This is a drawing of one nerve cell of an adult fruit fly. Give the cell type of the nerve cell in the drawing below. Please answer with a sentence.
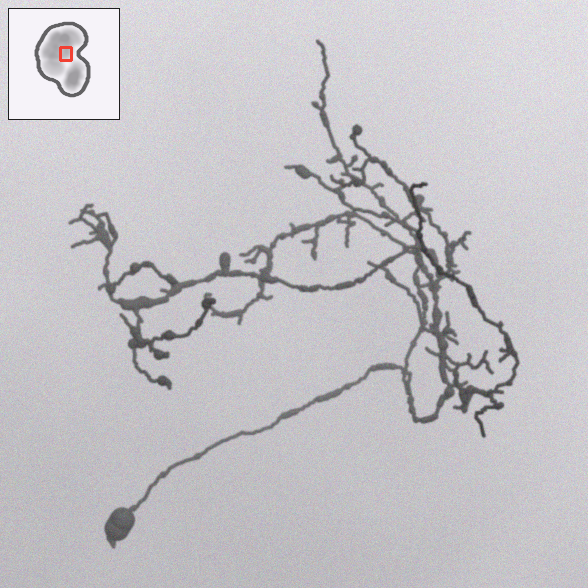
The cell type is GNG609.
